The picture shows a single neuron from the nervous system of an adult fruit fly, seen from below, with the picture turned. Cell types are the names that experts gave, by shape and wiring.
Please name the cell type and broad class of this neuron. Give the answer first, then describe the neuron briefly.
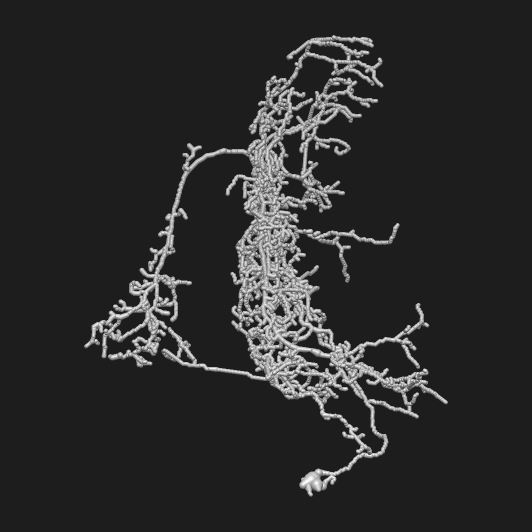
The cell type is SMP383. It is a central-brain intrinsic neuron. The picture shows more than a hundred branch ends. In this view it is taller than it is wide.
